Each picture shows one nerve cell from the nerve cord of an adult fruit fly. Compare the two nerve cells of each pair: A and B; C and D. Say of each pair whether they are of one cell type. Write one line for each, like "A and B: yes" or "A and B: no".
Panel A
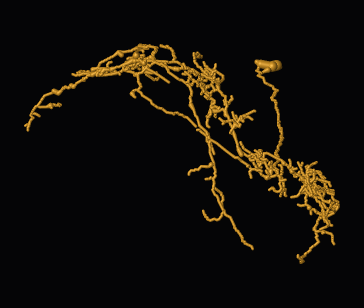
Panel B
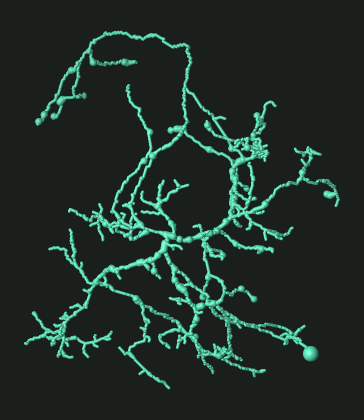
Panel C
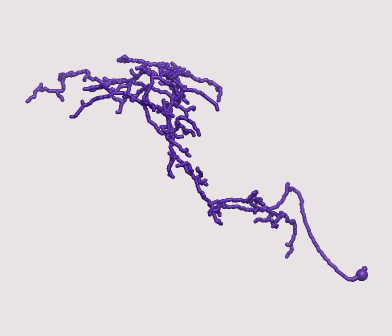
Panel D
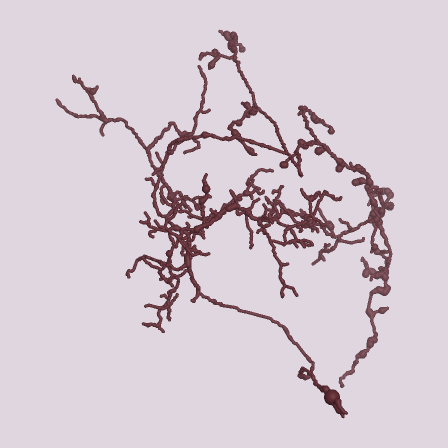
A and B: no
C and D: no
